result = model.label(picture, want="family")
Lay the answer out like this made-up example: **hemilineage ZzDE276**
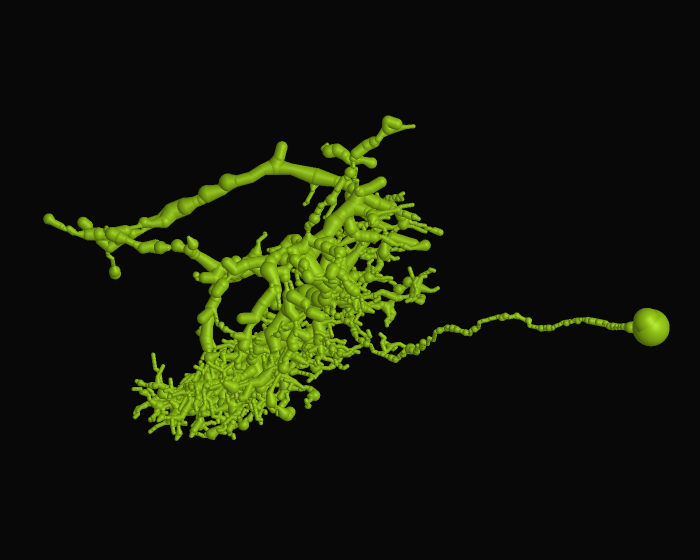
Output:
**hemilineage 13B**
